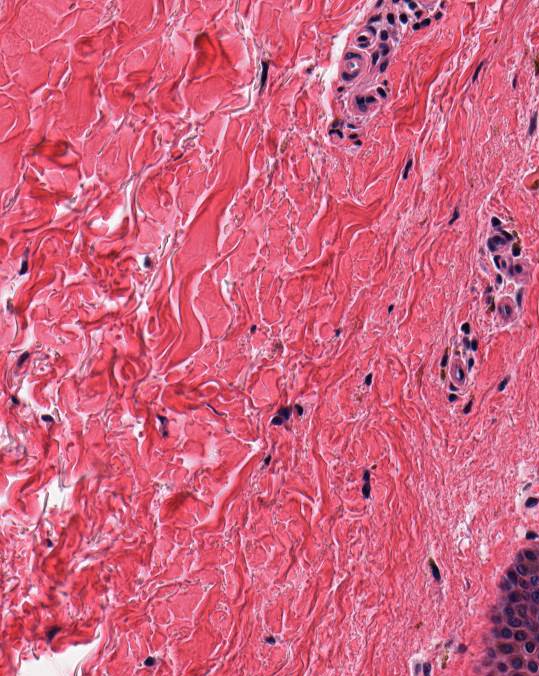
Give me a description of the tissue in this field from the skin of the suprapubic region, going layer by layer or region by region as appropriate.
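Field almost entirely densely packed, strongly eosinophilic collagen bundles; few cells. Left half: thick, haphazardly oriented bundles. Right half: finer, more parallel bundles. Between bundles, sparse dark elongated spindle nuclei. Bottom right corner: small edge of epithelium, crowded purple nuclei.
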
